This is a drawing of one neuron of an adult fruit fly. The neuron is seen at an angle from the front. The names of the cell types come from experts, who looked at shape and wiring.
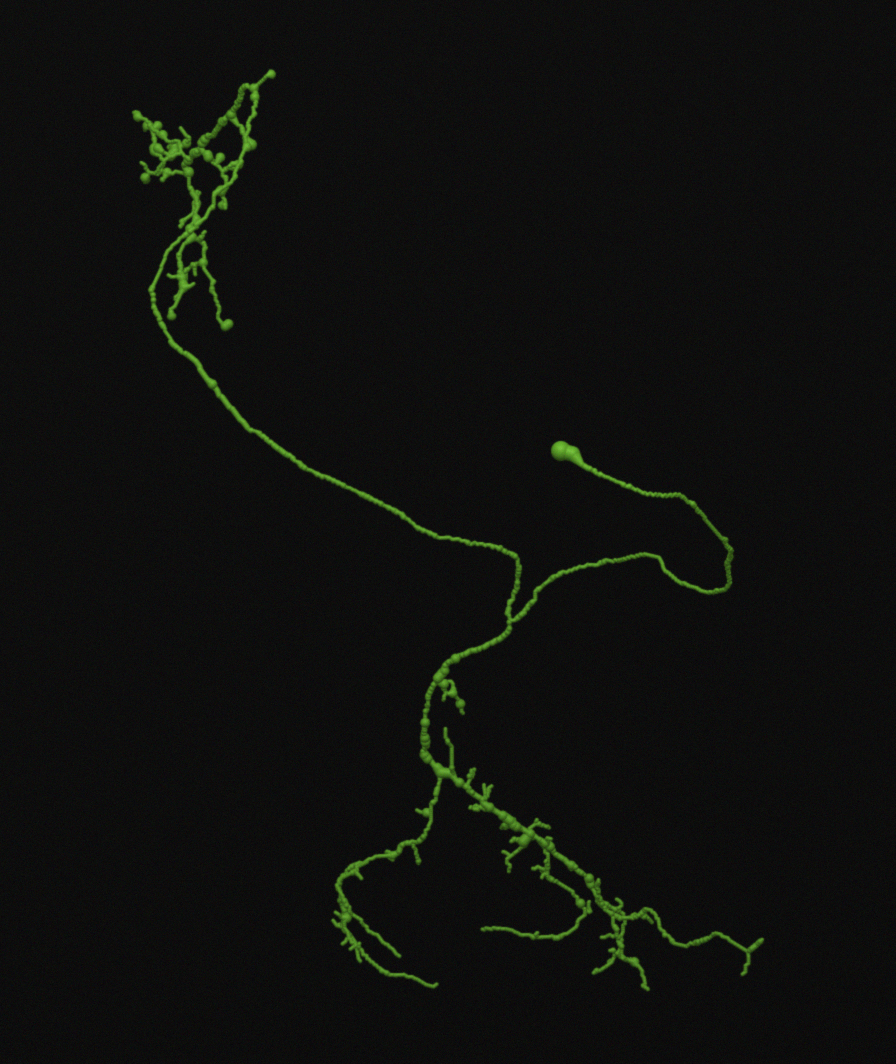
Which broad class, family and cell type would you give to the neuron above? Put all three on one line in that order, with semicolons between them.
central-brain intrinsic neuron; hemilineage CREa1_ventral; mAL5A2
